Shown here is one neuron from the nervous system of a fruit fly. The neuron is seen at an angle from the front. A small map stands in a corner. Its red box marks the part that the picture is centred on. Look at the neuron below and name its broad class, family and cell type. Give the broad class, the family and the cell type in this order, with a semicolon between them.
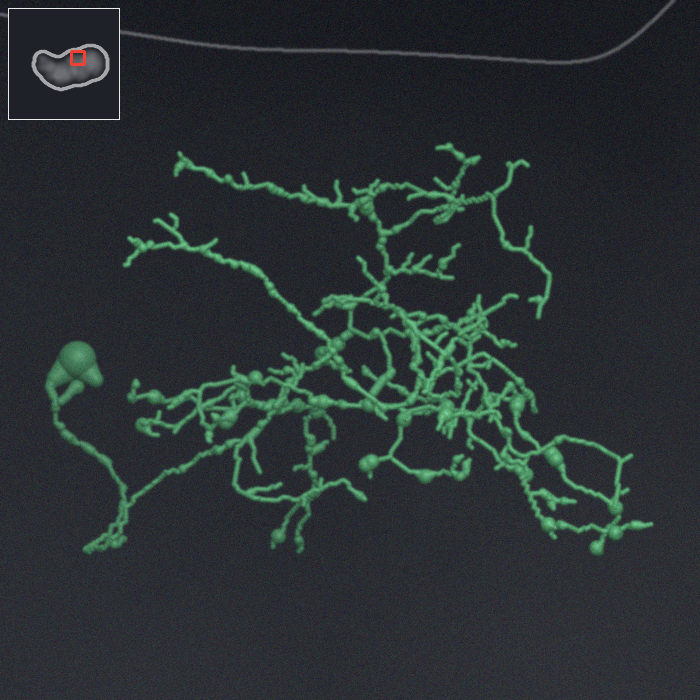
central-brain intrinsic neuron; hemilineage DM4_dorsal; SMP409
